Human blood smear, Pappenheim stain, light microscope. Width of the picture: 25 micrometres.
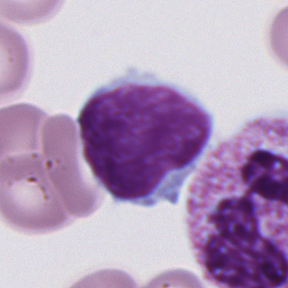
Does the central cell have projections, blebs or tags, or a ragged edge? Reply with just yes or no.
Yes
